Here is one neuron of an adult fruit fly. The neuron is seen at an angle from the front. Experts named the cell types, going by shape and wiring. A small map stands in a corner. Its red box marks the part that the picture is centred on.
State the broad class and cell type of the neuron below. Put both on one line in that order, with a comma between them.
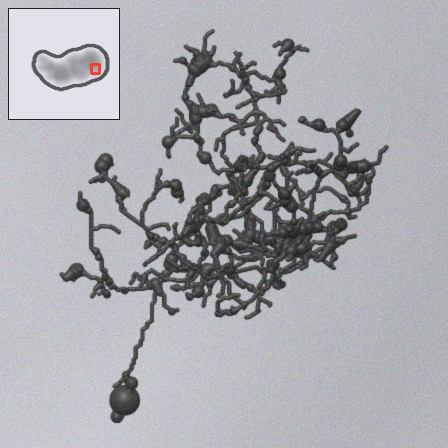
central-brain intrinsic neuron, CB2642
